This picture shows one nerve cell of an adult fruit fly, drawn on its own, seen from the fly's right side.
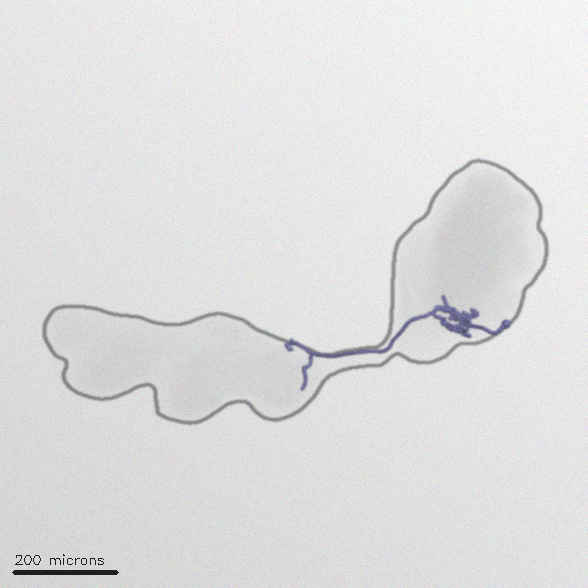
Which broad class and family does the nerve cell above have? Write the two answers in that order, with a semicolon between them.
descending neuron; hemilineage MX12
